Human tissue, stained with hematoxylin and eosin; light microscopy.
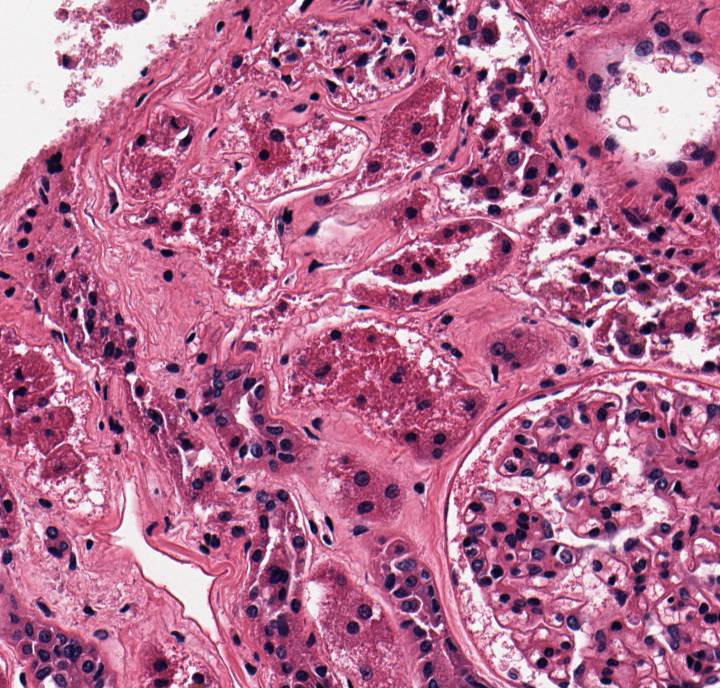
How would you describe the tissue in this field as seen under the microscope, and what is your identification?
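A rounded glomerulus within a thin capsule occupies the lower right corner. Wavy pink collagen bundles run between the tubules, most widely on the left side and in the centre. No fat cells are present. The tissue edge at the upper left is frayed, with loose fragments in the white background. This is renal cortex.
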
